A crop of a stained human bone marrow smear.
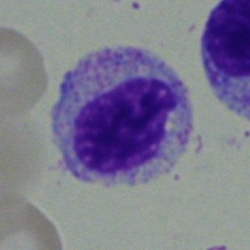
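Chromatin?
Dark purple, clumped, with patchy lighter areas.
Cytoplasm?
Pale blue-grey, forming a rim around the nucleus on all sides.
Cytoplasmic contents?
Fine purple-pink granules scattered through it.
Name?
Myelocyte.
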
